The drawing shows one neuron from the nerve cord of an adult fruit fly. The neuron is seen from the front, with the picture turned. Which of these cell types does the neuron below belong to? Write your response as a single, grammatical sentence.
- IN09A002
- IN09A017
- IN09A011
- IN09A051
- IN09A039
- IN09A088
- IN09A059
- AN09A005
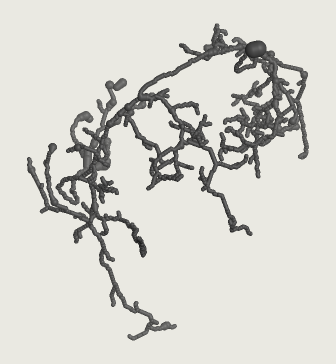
This neuron is included in the cell type IN09A059.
